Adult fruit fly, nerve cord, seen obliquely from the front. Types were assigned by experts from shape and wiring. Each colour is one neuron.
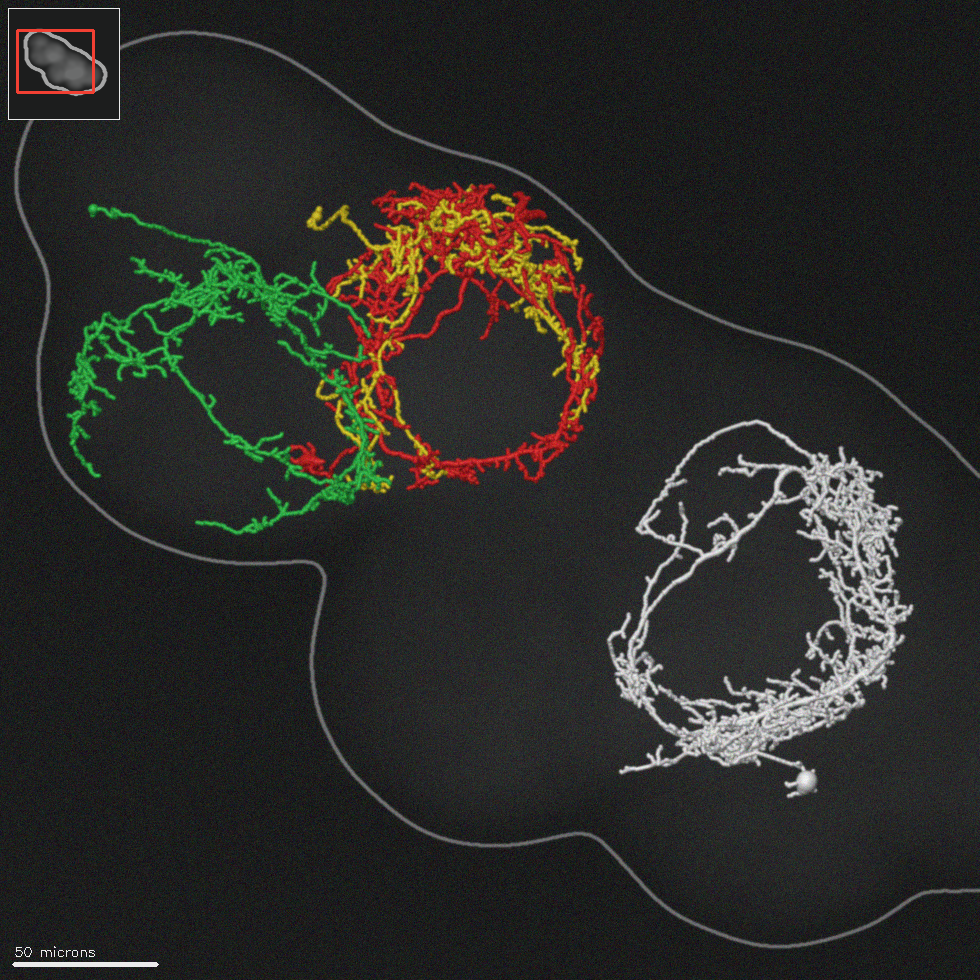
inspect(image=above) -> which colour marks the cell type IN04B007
red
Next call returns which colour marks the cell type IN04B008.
white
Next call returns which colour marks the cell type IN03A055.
green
